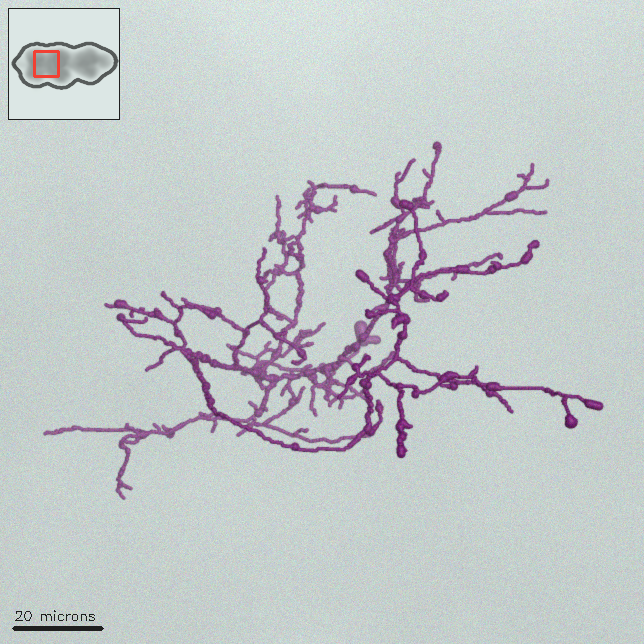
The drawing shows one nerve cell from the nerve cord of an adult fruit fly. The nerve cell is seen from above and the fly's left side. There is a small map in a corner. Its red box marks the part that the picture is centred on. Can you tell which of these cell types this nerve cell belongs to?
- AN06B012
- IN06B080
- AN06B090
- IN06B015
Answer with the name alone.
IN06B080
